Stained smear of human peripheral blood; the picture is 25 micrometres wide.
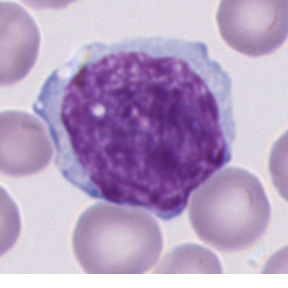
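Myeloblast: nucleus roughly round, not divided into lobes, about 14 micrometres across. Chromatin finely granular, not gathered into coarse dark blocks. Pale blue cytoplasm in a narrow rim, widest along the upper left side.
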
